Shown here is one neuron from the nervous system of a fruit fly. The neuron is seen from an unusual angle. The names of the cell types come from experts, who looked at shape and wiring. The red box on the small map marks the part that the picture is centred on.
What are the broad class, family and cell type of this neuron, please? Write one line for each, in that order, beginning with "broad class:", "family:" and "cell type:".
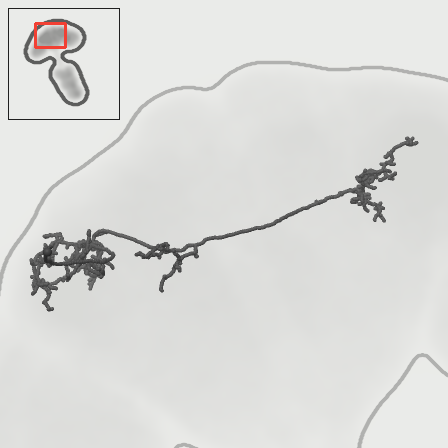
broad class: central-brain intrinsic neuron
family: hemilineage LHl2_ventral
cell type: AVLP022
